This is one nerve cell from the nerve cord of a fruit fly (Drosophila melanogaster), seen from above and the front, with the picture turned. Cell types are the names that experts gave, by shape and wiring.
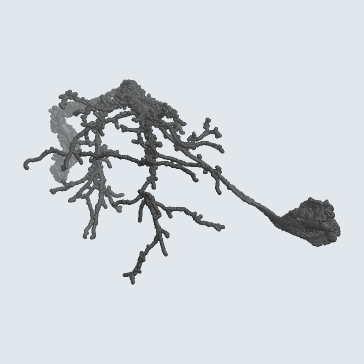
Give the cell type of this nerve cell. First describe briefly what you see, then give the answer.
In this view it is wider than it is tall. Its broad class is motor neuron of the nerve cord. Its cell type is Sternal anterior rotator MN.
